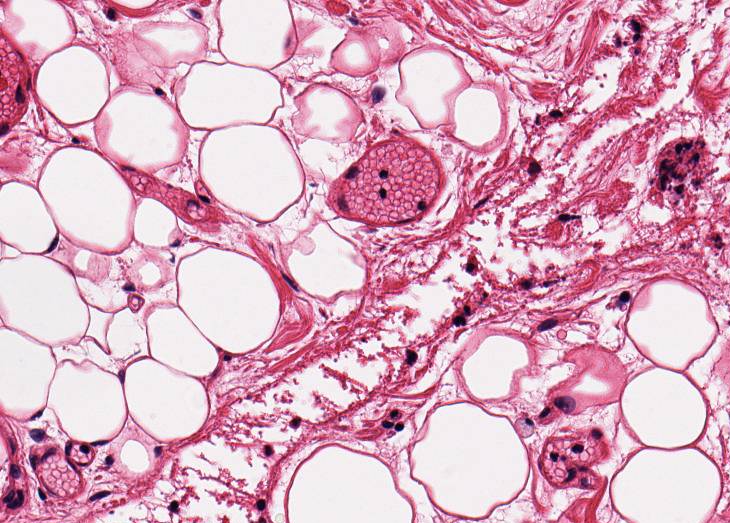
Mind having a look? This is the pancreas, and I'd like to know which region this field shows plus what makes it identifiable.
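This is fat. So, large empty rounded adipocytes fill most of the left side and the lower right, and each one is a single clear space bounded by a thin pink rim.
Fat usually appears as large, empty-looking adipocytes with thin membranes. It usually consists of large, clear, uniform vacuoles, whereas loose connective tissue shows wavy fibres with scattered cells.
Then there's a band of pink fibrous stroma running diagonally from the lower left toward the upper right, with smaller bundles of the same kind at the lower right and along the lower left edge.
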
